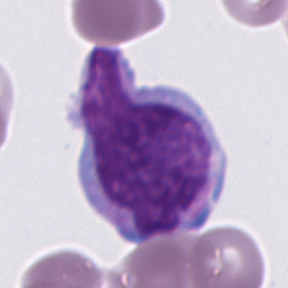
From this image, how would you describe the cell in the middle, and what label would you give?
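Middle cell: nucleus extends up into the narrow upper extension, bent and tongue-like in shape. Chromatin finely stippled and lacy, not clumped into coarse dark blocks. Cytoplasm without distinct granules. Small bleb-like fragments project from the upper left edge of the cell. Atypical promyelocyte.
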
